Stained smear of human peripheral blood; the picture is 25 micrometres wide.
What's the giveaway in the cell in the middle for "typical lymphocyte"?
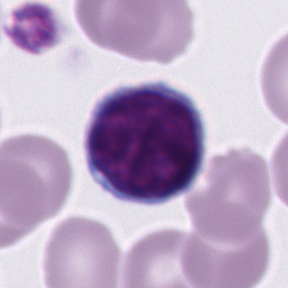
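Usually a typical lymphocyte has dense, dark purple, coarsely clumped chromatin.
The chromatin here agrees: dense and dark purple, with coarse clumps.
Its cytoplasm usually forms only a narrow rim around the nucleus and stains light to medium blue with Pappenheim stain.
In this cell the cytoplasm is a thin blue rim, most visible along the lower left edge.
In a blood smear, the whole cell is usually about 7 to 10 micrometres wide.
Against that, the round nucleus alone measures about 10 micrometres across. The outline of the cell is round and smooth.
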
